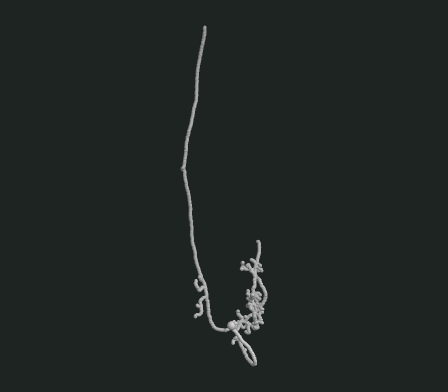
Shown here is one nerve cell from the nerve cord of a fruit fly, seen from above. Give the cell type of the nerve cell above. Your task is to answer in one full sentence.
In terms of cell type, the nerve cell is AN19B093.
